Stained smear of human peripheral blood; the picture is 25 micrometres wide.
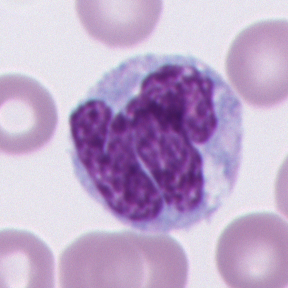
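Monocyte, about 16 micrometres across, in a stained smear of peripheral blood. The nucleus is folded into several irregular lobes. Fine, faint purplish granules dust the pale grey-blue cytoplasm, which is widest on the right side of the cell.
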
